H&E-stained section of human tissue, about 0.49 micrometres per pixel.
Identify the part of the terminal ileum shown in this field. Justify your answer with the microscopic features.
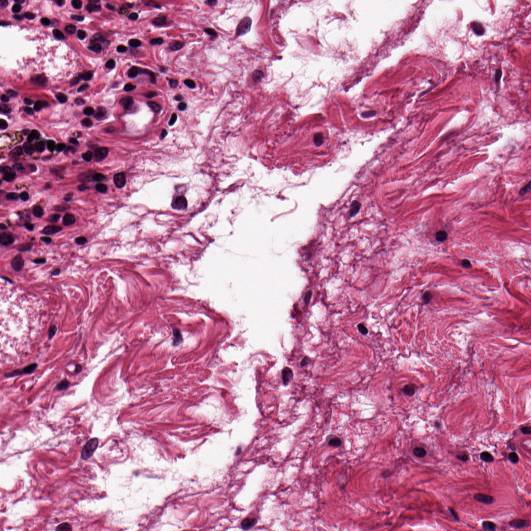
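That's dense connective tissue. Look at the wavy pink collagen bundles running every which way, with sparse oval to spindle-shaped nuclei.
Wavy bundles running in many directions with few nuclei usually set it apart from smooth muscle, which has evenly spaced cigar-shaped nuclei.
A dense clump of small round dark nuclei sits at the upper left, and there's no epithelium anywhere, not even along the central clear space.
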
